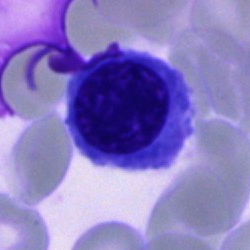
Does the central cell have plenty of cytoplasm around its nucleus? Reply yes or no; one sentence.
No, rather than abundant, the cytoplasm of the cell is scant.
